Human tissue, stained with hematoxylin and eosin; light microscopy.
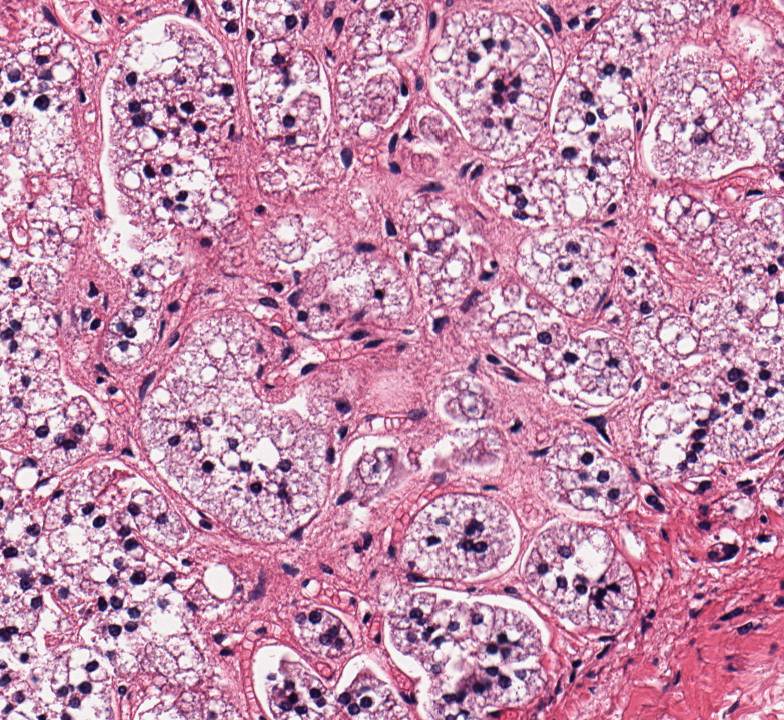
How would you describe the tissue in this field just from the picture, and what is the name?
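Cells within the nests have pale cytoplasm filled with many small clear vacuoles. Their nuclei are small, round and darkly stained. Pink septa run between the nests and contain scattered elongated, spindle-shaped nuclei. Dense bundles of pink collagen occupy the bottom right corner of the field. This tissue is adrenal gland.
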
